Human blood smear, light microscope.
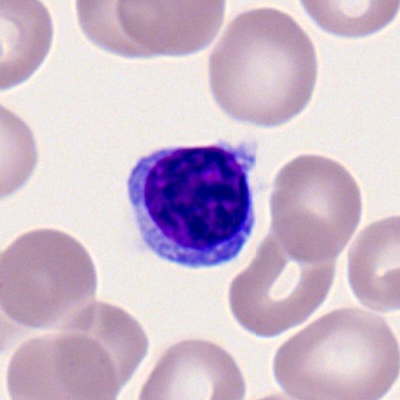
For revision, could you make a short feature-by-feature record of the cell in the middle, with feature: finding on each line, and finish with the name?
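Chromatin: dark purple, coarsely clumped
Cytoplasm: thin pale blue rim
Rim: widest along the lower left side
Edge: small ragged projections at upper right
Name: lymphocyte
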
